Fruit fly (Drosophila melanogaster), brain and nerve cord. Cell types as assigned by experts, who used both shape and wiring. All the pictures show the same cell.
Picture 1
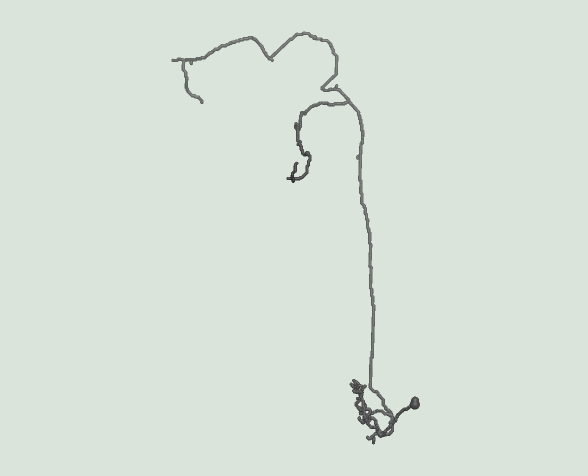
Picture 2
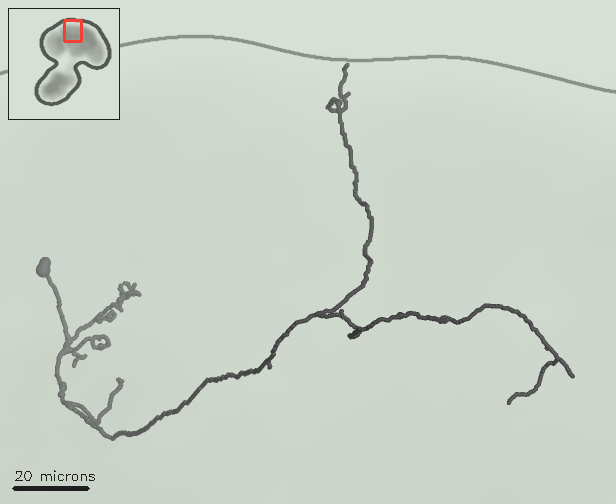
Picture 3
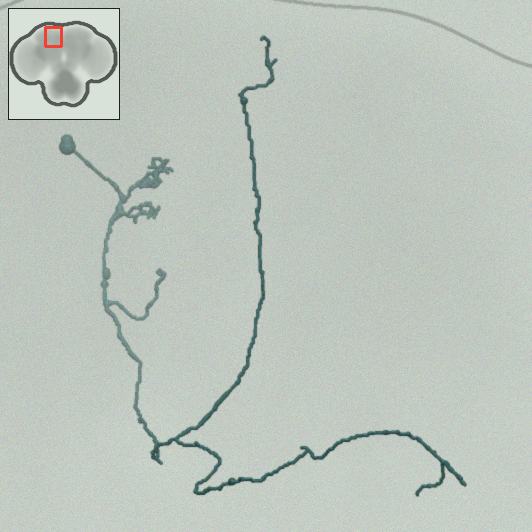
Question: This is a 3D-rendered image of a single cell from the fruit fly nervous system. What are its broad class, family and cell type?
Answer: central-brain intrinsic neuron; class Kenyon Cell; KCab-s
